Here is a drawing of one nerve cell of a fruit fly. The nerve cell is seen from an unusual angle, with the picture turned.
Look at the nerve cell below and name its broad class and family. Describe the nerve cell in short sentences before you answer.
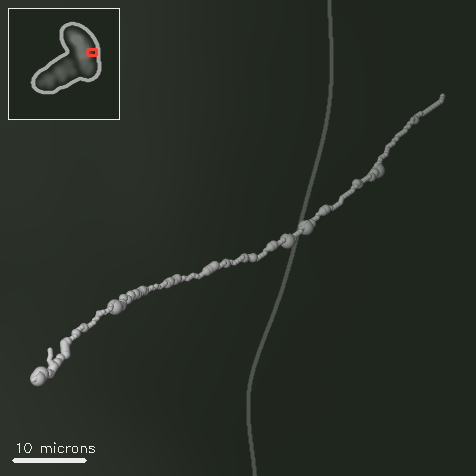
The drawing shows no cell body. From left to right in the picture it spans about 60 microns. It has a dozen or fewer branch ends. This is a sensory neuron entering the brain. The name of its family is class mechanosensory.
